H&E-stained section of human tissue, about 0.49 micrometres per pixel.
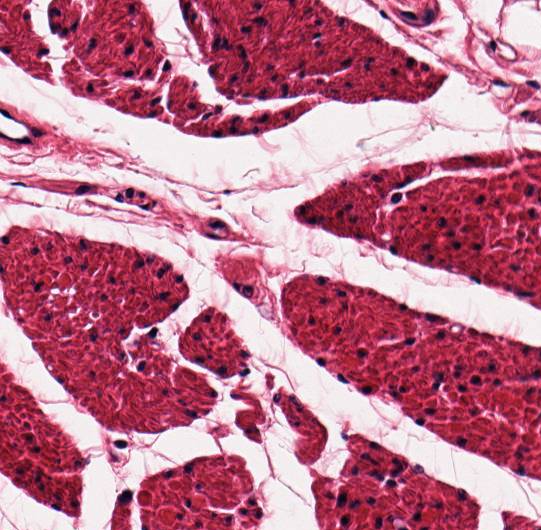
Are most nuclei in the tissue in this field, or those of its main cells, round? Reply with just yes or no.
Yes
